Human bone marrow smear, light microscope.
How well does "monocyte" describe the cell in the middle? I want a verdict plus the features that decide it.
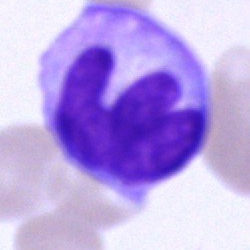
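What tips it for me is that I can't see any nucleoli in the nucleus.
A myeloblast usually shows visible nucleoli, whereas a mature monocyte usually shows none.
So monocyte fits, and that missing nucleolus speaks against a blast. Beyond that, the chromatin is dark purple and condensed, the cytoplasm is pale lilac, and the outline is roughly round. Pale red cells lie against it at its lower left and right sides.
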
